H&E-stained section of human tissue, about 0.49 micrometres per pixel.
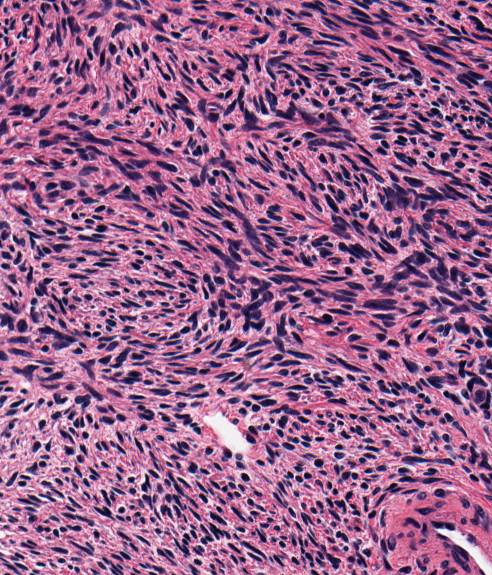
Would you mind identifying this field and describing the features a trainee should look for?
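What we have here is ovarian cortex. Notice how densely packed spindle cells fill the whole field.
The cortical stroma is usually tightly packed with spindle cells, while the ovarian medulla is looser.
The cells gather into short fascicles running in varying, crossing directions.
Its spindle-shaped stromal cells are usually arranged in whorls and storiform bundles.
Their nuclei are elongated to ovoid and darkly stained, and you won't find epithelium or glands anywhere.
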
